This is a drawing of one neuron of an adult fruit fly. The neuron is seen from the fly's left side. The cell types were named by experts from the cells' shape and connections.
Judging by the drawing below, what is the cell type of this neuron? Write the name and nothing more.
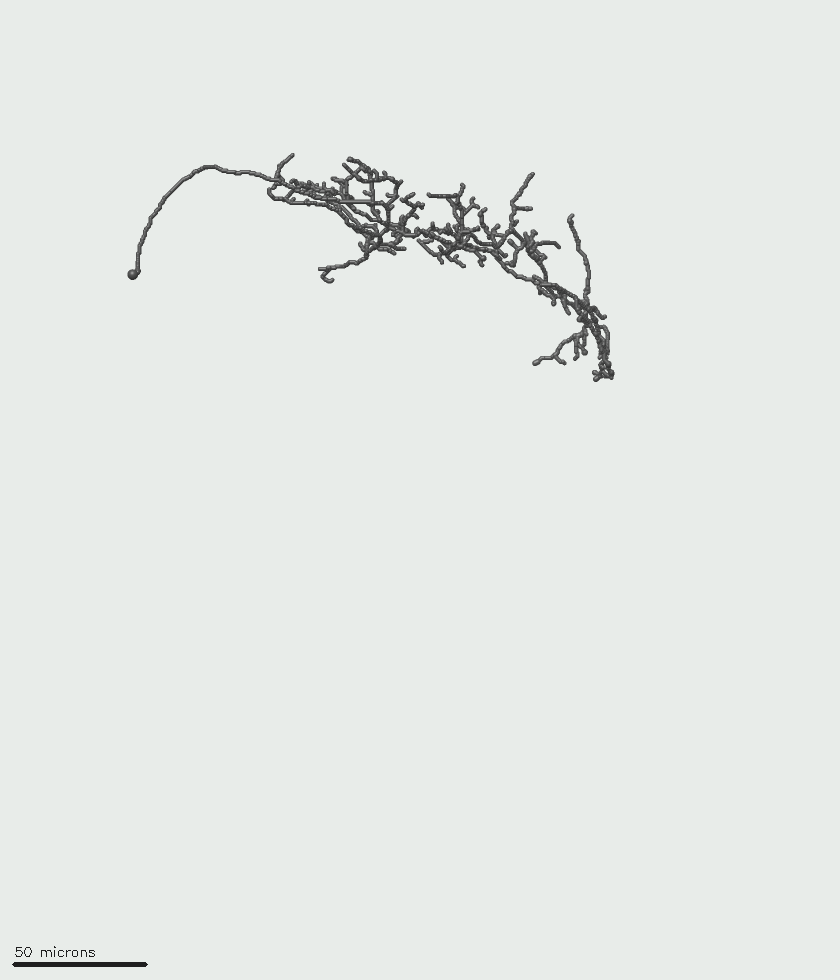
SMP091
